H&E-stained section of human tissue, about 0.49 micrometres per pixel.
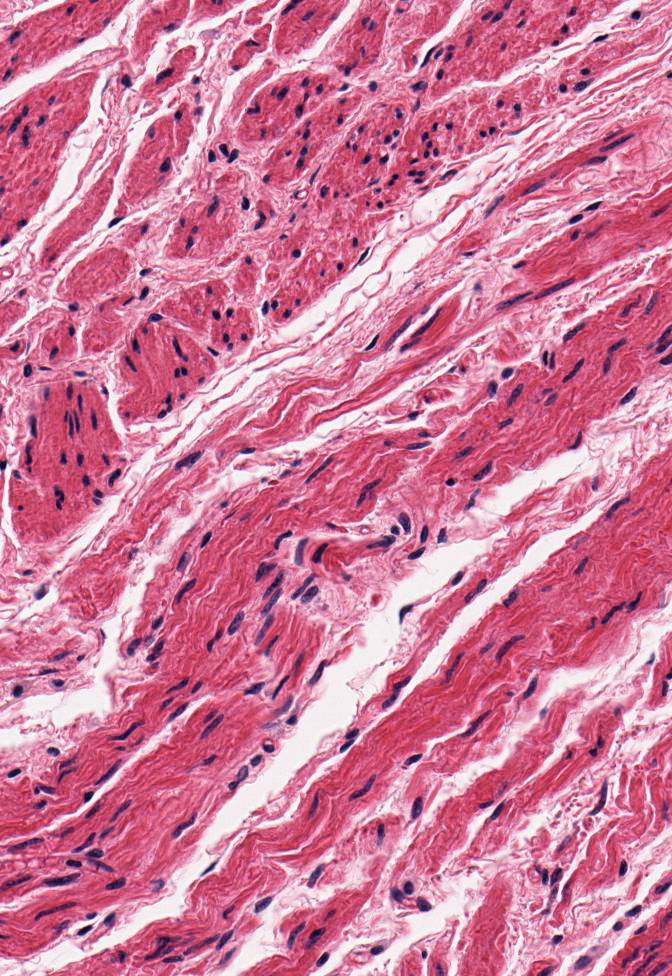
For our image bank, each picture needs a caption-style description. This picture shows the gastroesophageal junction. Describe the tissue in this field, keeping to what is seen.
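Look across the lower right two-thirds: muscle bundles run diagonally from lower left to upper right. At upper left, bundles are cut across, giving rounded and oval profiles with scattered dot-like nuclei. Where fibres are cut lengthwise, nuclei are elongated, cigar-shaped, dark blue and parallel to them. Thin strands of pale pink, loose connective tissue separate the bundles.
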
